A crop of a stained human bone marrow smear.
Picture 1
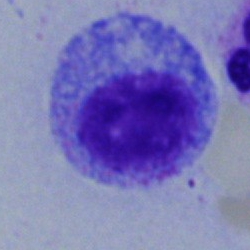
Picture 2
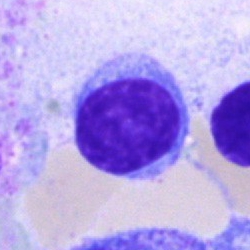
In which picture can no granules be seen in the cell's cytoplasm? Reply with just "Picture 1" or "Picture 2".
Picture 2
